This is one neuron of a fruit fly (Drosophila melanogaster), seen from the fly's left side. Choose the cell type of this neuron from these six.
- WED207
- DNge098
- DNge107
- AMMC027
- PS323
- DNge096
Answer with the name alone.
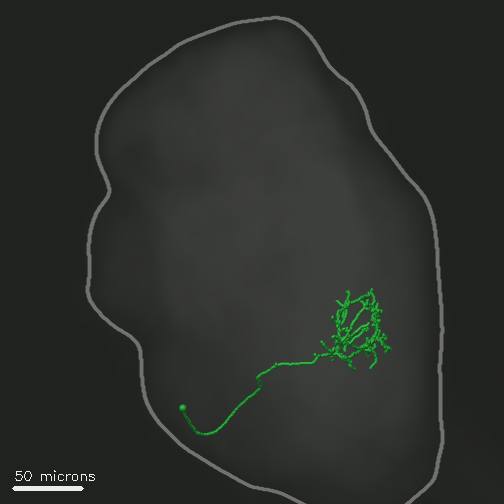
PS323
